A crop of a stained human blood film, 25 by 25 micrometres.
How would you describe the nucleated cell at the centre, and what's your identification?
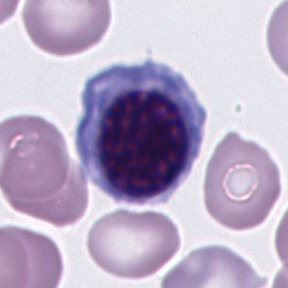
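Here the nucleus is round, its contour smooth with no indentation, and no nucleolus can be seen. The rim of cytoplasm runs wider on the upper left than on the lower right. No vacuoles in it either. What you've got is a normoblast.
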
